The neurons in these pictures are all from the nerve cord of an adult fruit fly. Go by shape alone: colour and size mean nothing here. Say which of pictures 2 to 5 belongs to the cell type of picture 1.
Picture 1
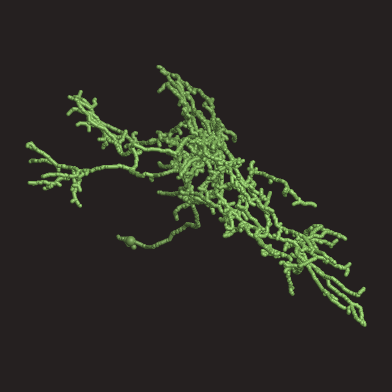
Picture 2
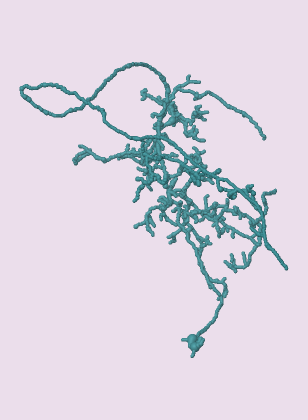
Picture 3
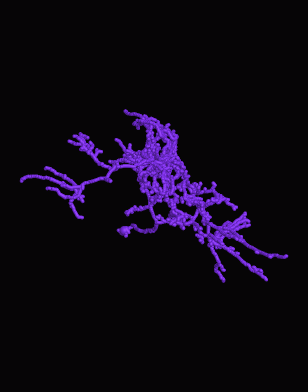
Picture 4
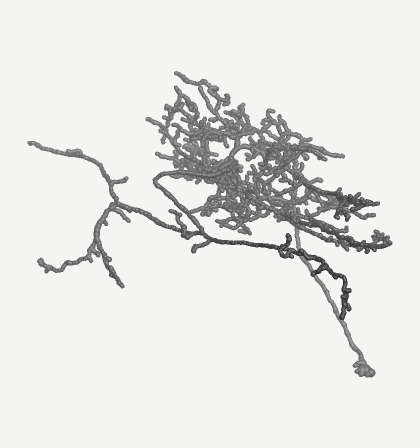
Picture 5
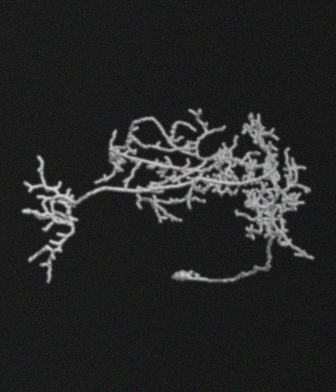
Picture 3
